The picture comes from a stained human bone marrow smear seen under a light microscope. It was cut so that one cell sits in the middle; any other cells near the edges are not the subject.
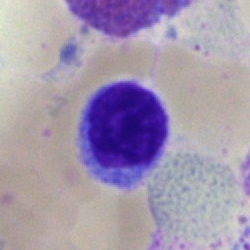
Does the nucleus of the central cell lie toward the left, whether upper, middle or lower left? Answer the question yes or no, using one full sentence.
No, the nucleus is shifted toward the right rather than the left.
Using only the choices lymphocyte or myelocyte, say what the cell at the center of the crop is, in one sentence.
The cell marked by its central position in the crop is a lymphocyte.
